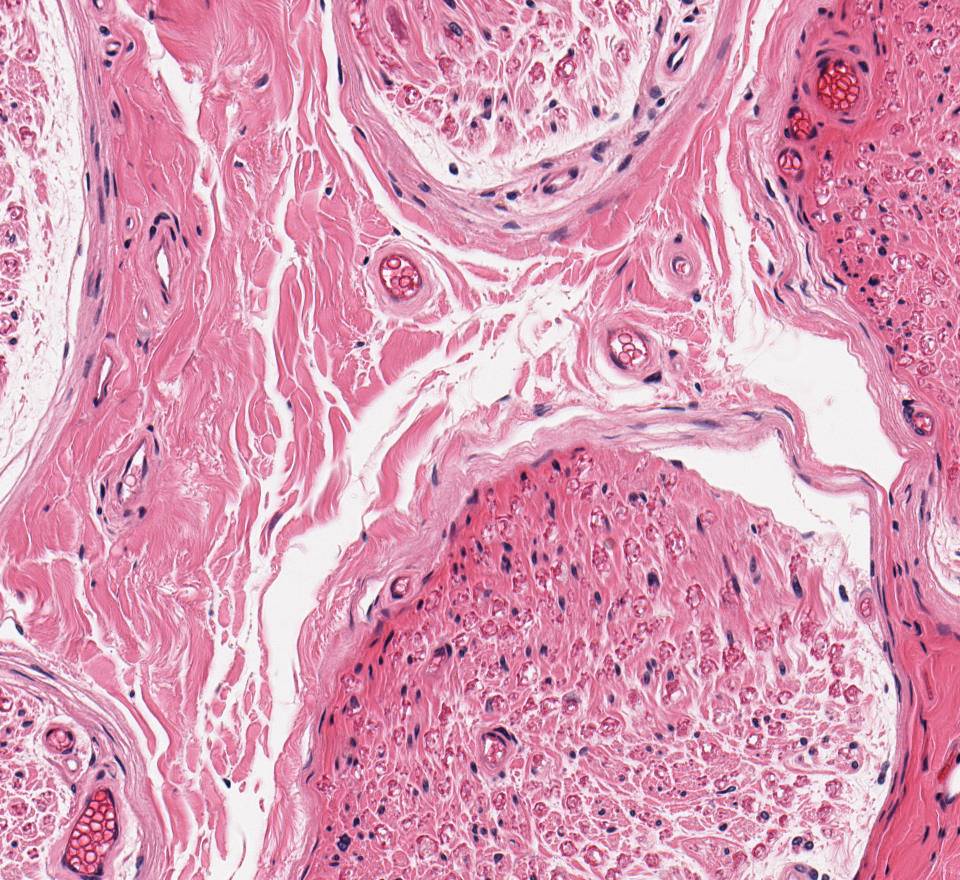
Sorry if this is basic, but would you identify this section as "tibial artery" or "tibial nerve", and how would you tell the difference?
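This is tibial nerve. The field shows several rounded nerve fascicles, the largest occupying the lower centre.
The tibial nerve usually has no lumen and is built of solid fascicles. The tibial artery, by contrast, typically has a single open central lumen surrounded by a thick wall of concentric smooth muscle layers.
Inside the fascicles, the fibres are cut transversely as many small round profiles, many with a central pink axon in a pale ring, and sparse small dark elongated nuclei lie among them.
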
